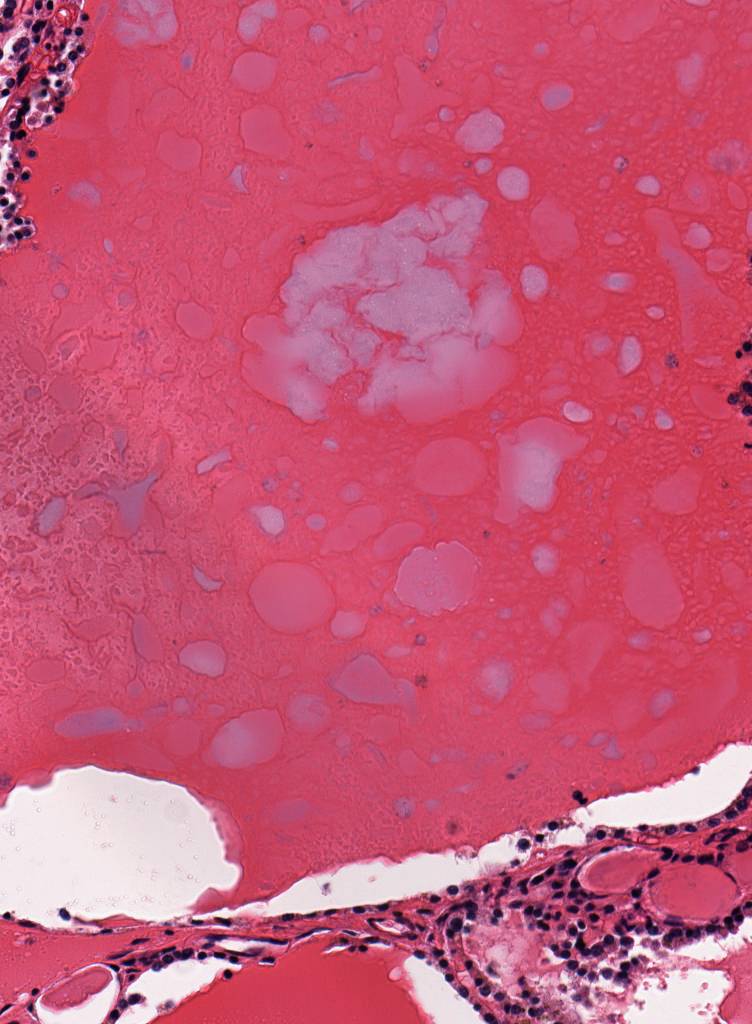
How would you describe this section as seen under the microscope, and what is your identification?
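A large colloid mass, containing almost no cells or nuclei, is studded throughout with many small round pale vacuoles. Near its centre lies a larger irregular pale greyish-pink patch. Along the bottom edge are small follicles lined by flattened to cuboidal cells with dark round nuclei. This section is thyroid.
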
